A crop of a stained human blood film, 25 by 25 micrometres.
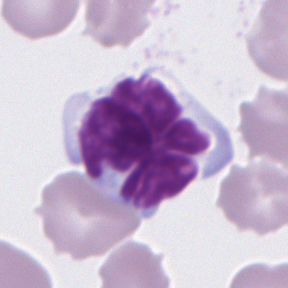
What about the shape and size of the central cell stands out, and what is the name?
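Looking first at the nucleus, I see deep clefts cutting it into several petal-like lobes grouped around a centre. It measures about 11 micrometres across. The chromatin, as far as I can tell, is dark purple and densely condensed throughout the nucleus. Around it, the cytoplasm is only a narrow pale blue rim. The cell outline stays smooth, and I find no hair-like projections. So this is a typical lymphocyte.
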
